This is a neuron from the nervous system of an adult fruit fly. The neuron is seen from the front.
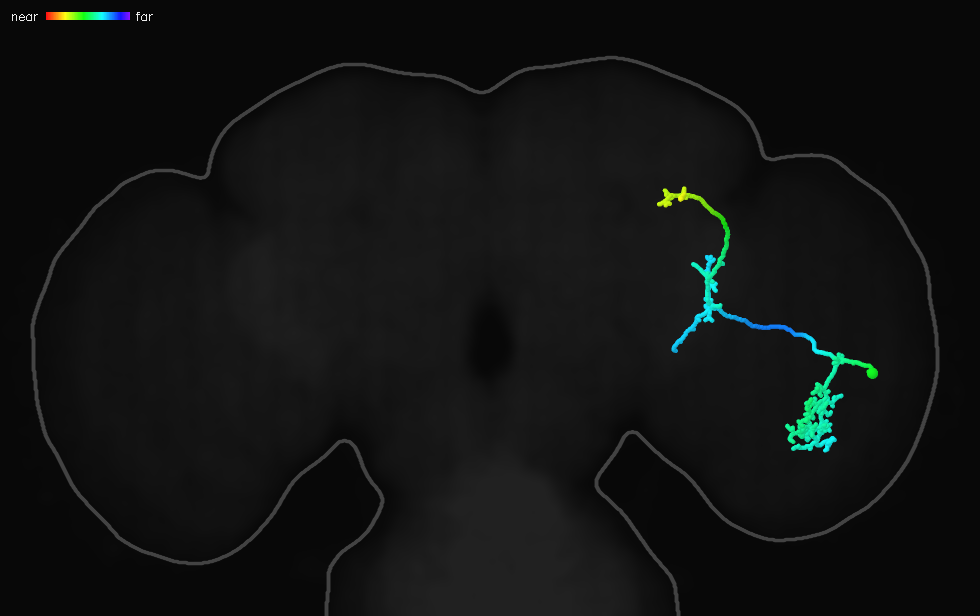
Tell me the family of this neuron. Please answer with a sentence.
The family is MeTu.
